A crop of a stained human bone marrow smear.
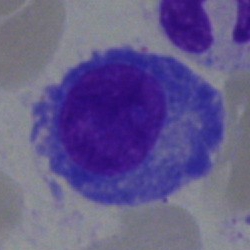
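Plasma cell in the middle here, from a stained human bone marrow smear. Its outline is roughly round, though the margin is uneven and knobbly. Look at the left edge and you'll see small rounded blebs of cytoplasm jutting out. The nucleus is pushed off-centre toward that same left side. No granules show up in the cytoplasm.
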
